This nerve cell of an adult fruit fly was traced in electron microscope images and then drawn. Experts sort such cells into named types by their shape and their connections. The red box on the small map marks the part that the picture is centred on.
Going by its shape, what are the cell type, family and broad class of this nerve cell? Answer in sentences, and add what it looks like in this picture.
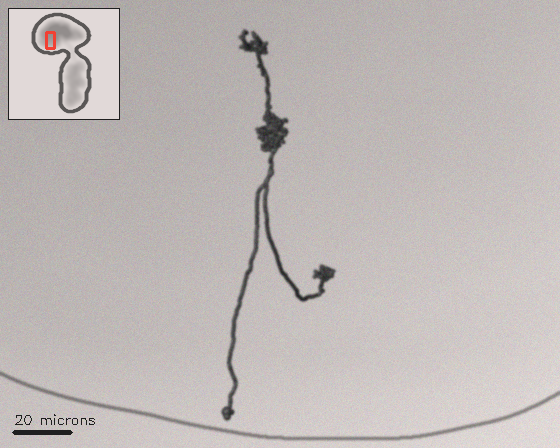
The cell type is T2a. The family is T. This is an optic-lobe intrinsic neuron. The cell body is at the bottom of the picture. By the scale bar it is about 140 microns tall in this view.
